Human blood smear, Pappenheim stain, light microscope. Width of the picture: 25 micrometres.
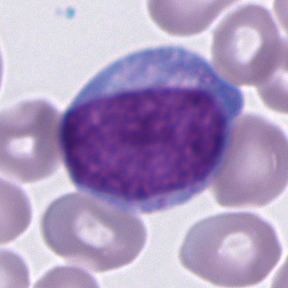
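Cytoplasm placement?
Mainly above the nucleus as a broad cap; only a thin rim below.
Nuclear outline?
Oval, about 15 by 10 micrometres, upper border running nearly straight; fills about 70% of the cell's area.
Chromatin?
Finely stippled throughout the nucleus.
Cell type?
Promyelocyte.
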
